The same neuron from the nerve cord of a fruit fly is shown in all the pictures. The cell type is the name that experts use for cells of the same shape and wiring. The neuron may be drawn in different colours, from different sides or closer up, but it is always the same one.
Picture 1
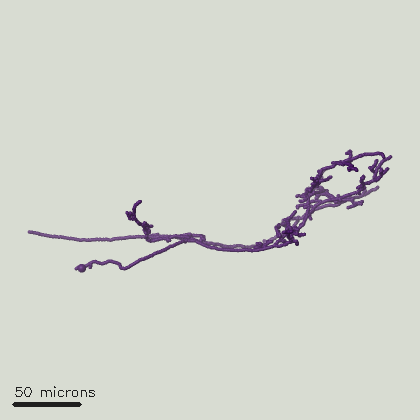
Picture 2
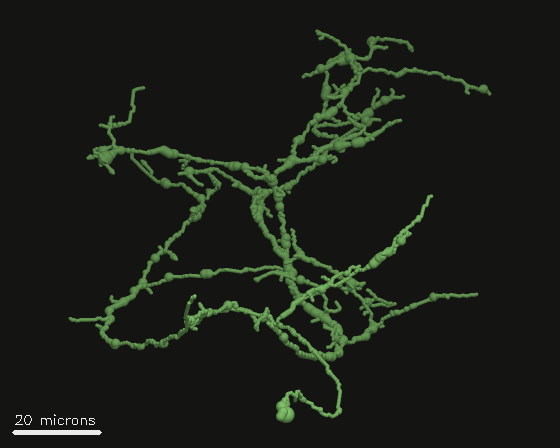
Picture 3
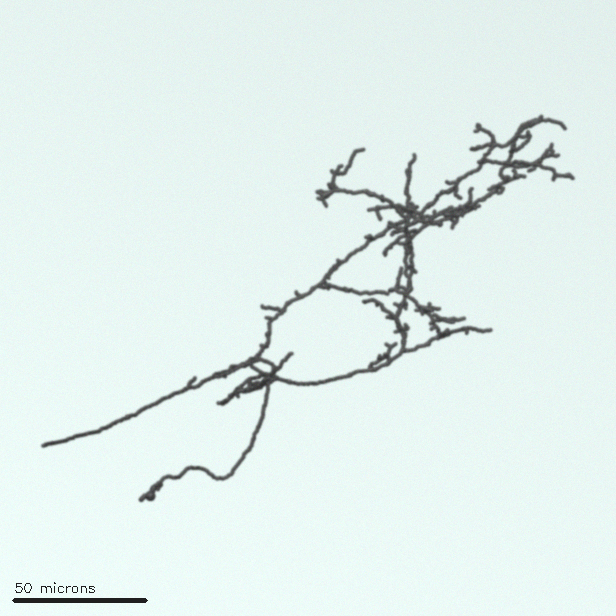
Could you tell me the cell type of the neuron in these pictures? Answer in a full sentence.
The cell type is AN08B047.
